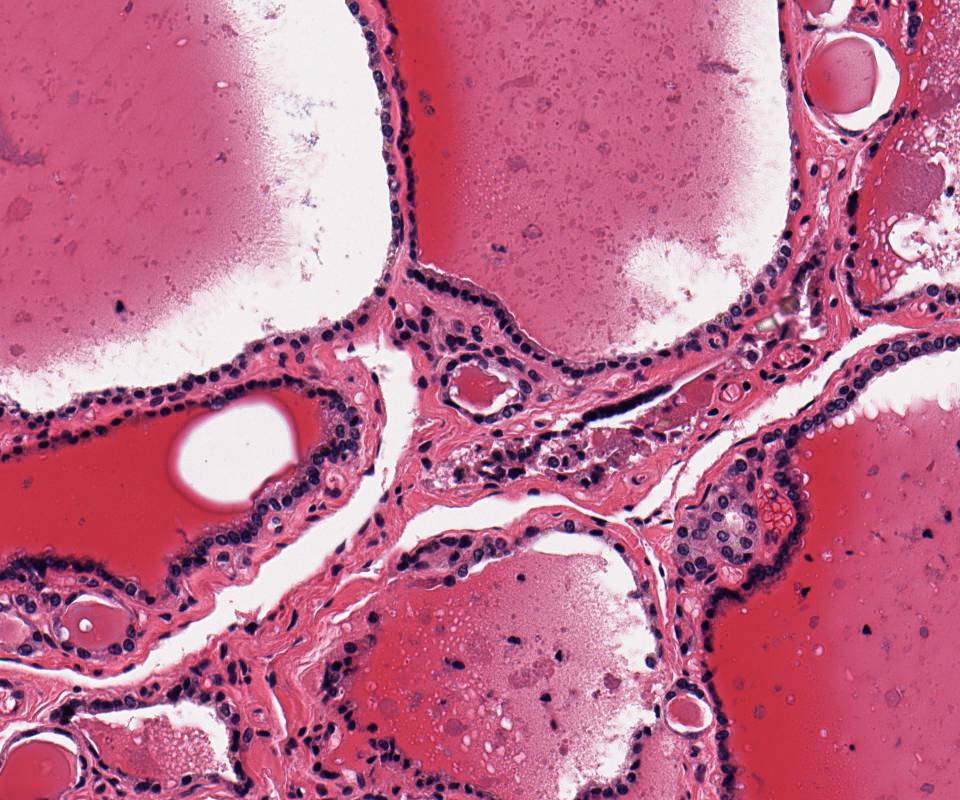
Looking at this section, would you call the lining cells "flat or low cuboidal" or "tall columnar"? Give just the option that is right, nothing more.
Flat or low cuboidal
